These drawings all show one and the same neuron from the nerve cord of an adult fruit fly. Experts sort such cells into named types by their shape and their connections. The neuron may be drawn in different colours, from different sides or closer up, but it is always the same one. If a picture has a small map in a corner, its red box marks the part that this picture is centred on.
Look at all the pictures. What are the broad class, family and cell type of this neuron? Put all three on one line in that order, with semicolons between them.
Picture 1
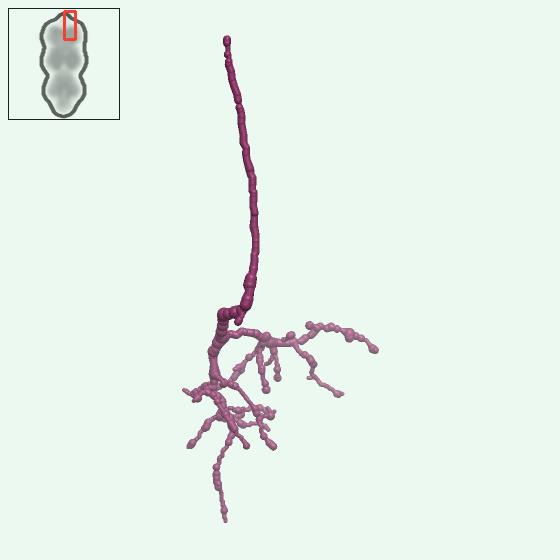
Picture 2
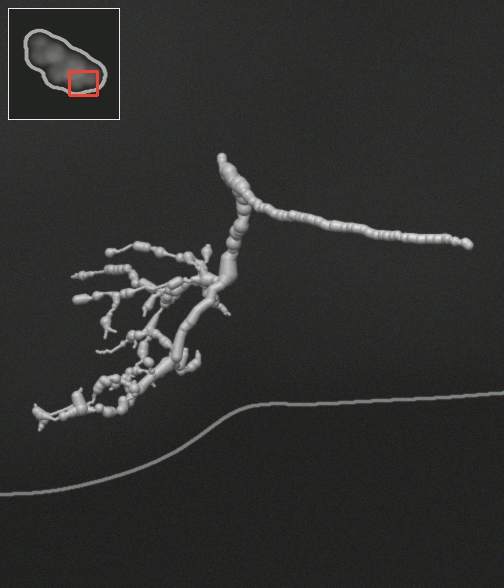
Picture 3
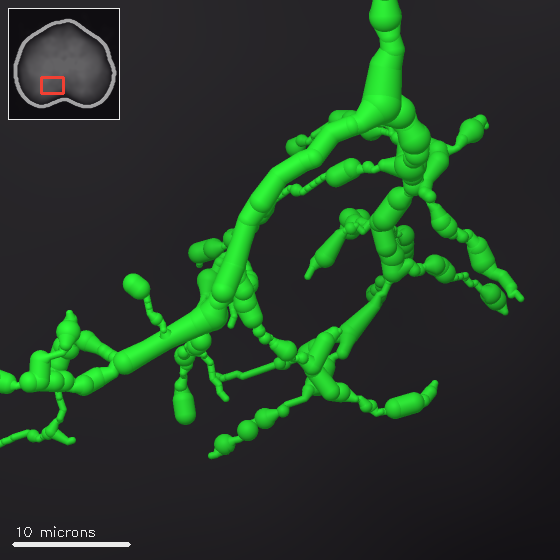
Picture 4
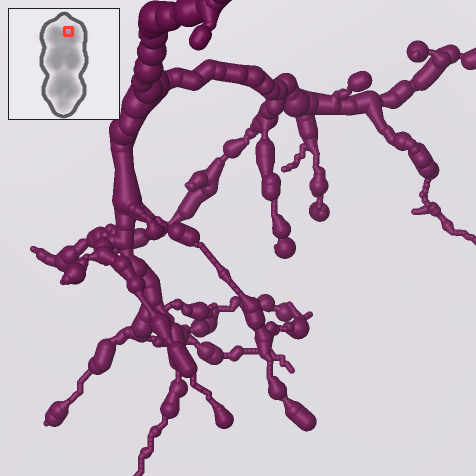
descending neuron; DNg; DNg48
